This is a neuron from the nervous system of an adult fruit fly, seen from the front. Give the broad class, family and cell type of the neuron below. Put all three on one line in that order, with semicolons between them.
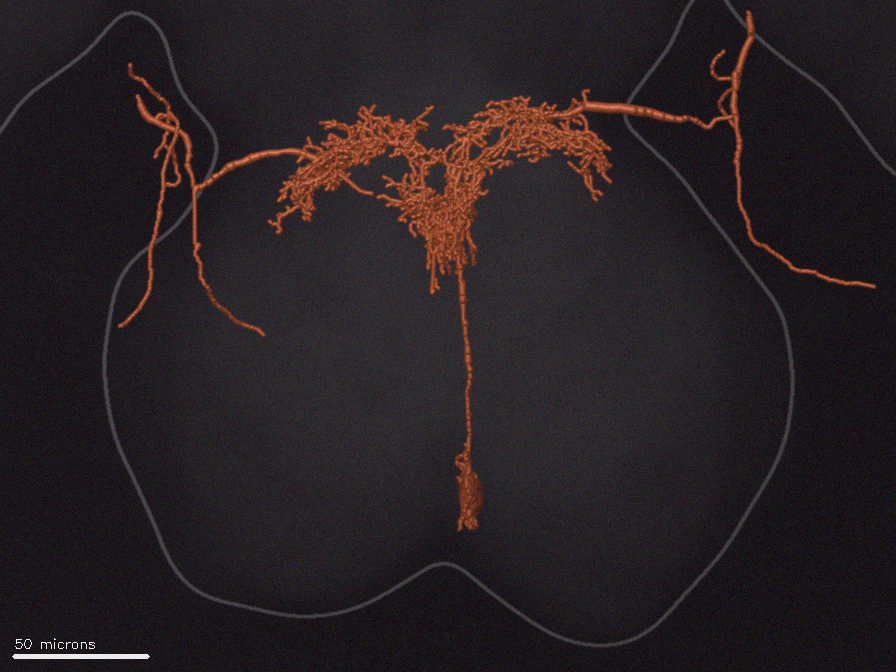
efferent neuron of the nerve cord; hemilineage 00B; EN00B001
